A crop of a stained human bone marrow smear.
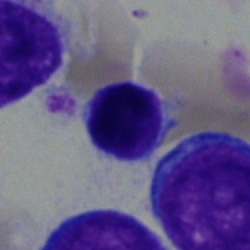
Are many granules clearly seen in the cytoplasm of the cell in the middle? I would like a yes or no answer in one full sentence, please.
No, there are no visible granules in its cytoplasm.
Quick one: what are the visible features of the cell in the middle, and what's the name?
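Outline round. Chromatin dense, staining dark purple fairly evenly. Cytoplasm: a very thin pale blue rim around the nucleus. Small pale bluish projection from the right edge. Lymphocyte.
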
